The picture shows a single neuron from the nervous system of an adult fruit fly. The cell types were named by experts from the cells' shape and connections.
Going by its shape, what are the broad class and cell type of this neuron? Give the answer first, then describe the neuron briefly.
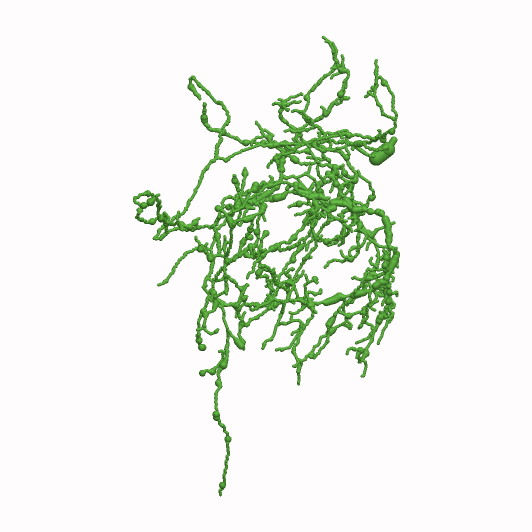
Its broad class is central-brain intrinsic neuron. Its cell type is GNG280. Its cell body lies at the upper right of the picture. As drawn here it is taller than it is wide.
